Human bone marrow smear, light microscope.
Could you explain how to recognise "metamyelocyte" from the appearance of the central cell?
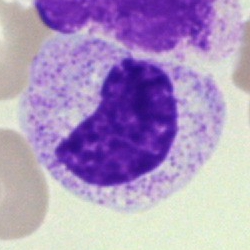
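Point one, the nucleus of this metamyelocyte: it is kidney-shaped, indented on one side, and that side faces toward the upper left.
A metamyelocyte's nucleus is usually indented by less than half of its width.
Point two, the cytoplasm: plentiful and pale lilac-pink, with fine purple granules throughout.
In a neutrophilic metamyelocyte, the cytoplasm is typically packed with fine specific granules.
The fine granules here go with that, though they appear scattered rather than packed.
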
